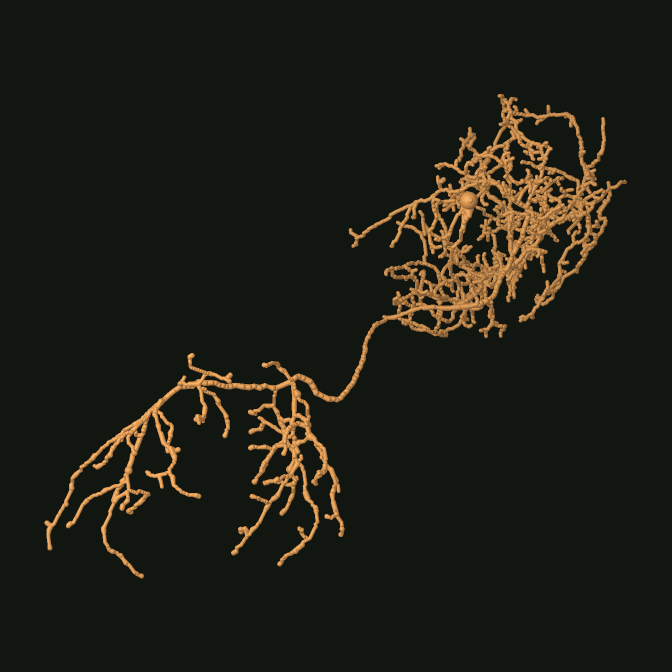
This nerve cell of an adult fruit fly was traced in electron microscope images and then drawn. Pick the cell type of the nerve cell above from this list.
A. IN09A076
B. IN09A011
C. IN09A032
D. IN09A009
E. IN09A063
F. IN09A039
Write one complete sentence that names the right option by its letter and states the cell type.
The nerve cell is categorized as cell type IN09A009, option D.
